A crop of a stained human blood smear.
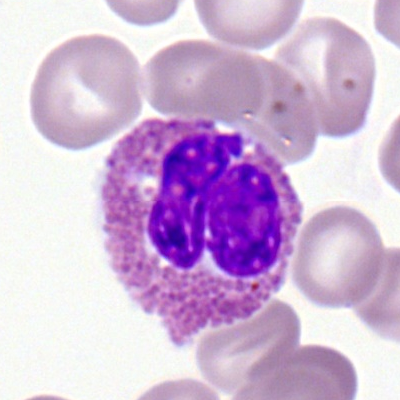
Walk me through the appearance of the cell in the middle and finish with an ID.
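The cell has a roughly round outline. Its nucleus is divided into two lobes, which lie side by side, one on the left and one on the right. The chromatin within these lobes is dark purple and coarsely clumped. This cell is an eosinophil.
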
